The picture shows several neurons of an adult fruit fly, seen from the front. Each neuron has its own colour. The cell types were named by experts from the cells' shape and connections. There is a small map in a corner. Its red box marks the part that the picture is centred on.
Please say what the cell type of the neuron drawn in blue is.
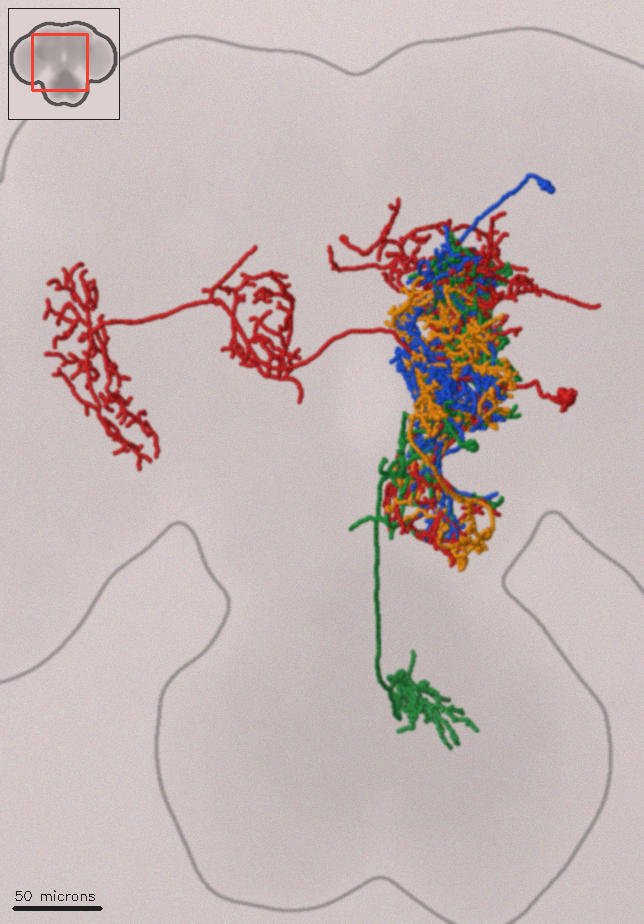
VES005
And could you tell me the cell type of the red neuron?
LoVC12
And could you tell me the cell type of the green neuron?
DNbe006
